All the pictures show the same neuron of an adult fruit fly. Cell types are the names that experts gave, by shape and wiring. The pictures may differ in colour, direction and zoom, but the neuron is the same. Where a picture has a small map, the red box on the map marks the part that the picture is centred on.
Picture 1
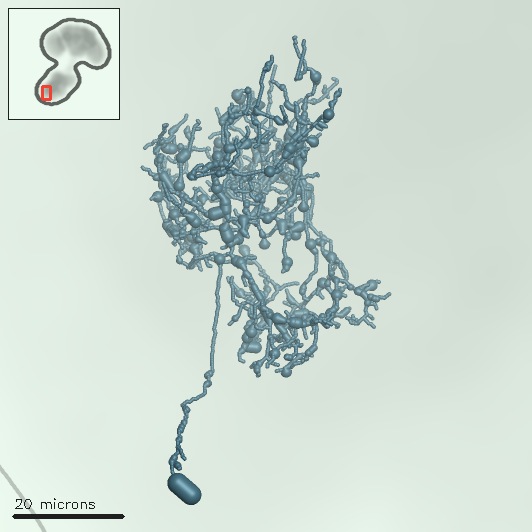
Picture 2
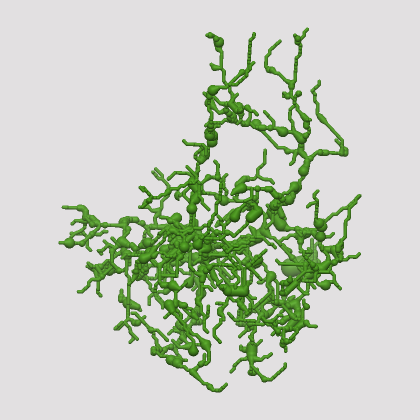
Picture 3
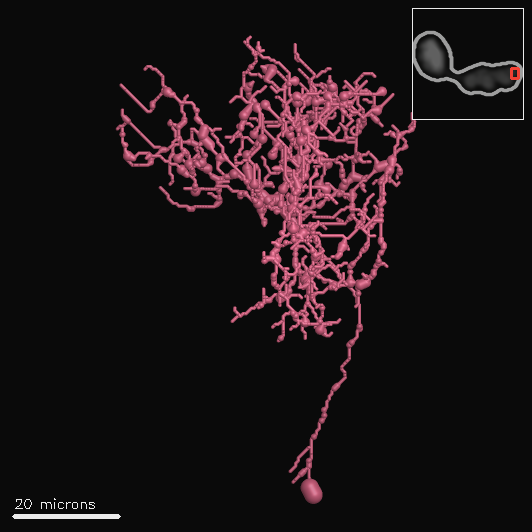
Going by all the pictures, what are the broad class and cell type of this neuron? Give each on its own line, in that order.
nerve-cord intrinsic neuron
INXXX385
